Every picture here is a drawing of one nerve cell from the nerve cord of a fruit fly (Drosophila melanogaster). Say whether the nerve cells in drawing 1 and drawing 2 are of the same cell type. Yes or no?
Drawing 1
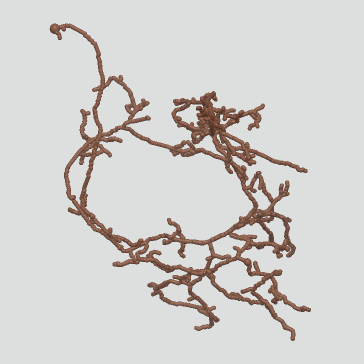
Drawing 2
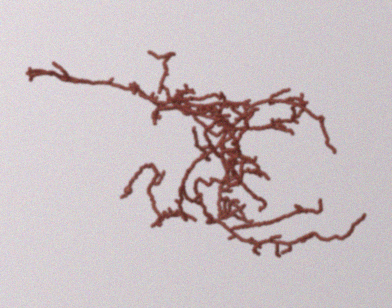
yes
